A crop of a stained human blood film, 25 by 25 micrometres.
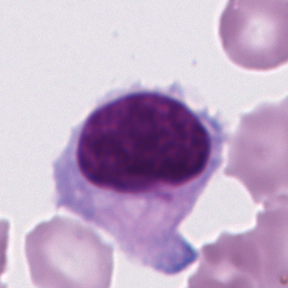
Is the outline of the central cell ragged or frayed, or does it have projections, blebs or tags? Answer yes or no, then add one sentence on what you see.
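Yes. The cell outline is irregular, with a tapering extension of cytoplasm at the lower right.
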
